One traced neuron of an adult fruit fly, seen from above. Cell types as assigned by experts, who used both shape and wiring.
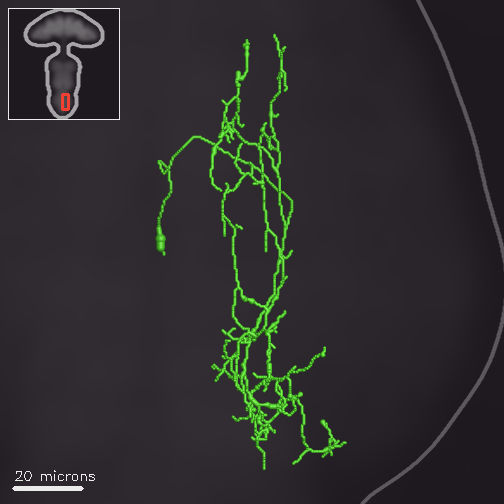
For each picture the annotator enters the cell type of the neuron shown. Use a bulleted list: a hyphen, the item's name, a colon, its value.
- cell type: IN14A072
